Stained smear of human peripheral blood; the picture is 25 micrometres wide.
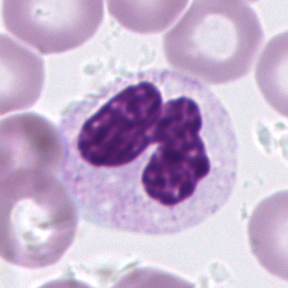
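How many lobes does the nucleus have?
Two, and no nucleoli show in it.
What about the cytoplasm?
It makes a wide rim around the nucleus and holds fine, faint lilac granules.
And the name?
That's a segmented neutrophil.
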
